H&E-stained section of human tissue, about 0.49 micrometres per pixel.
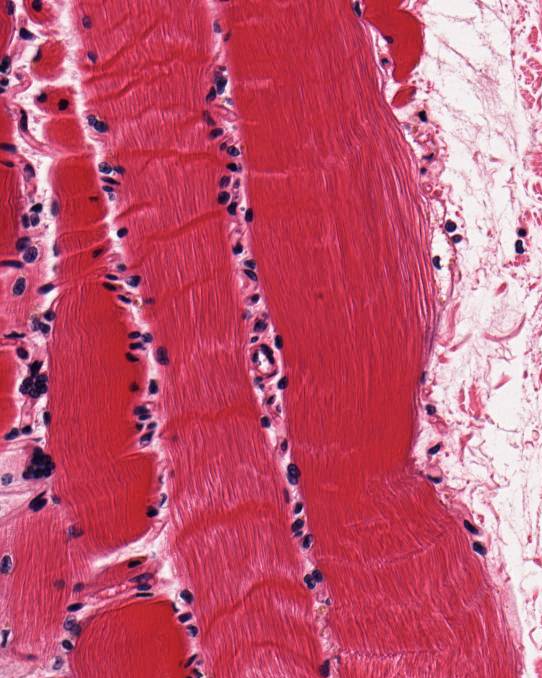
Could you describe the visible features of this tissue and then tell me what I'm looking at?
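Running from top to bottom of the field, long, unbranched muscle fibres lie side by side. Fine lengthwise lines within them give a fibrillar look. Small, dark, oval nuclei sit in rows along the narrow spaces at fibre edges, not in fibre centres. Loose, pale pink, wispy connective tissue fills the right edge. This tissue is skeletal muscle.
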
